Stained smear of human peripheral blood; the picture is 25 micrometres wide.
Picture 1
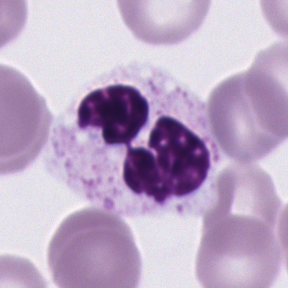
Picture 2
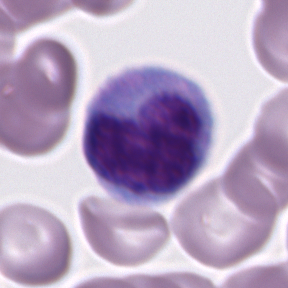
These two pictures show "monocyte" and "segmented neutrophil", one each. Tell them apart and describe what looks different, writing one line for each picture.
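Picture 1: segmented neutrophil. Fine pinkish-violet granules are scattered through the cytoplasm.
Picture 2: monocyte. The cytoplasm shows no distinct granules or vacuoles.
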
